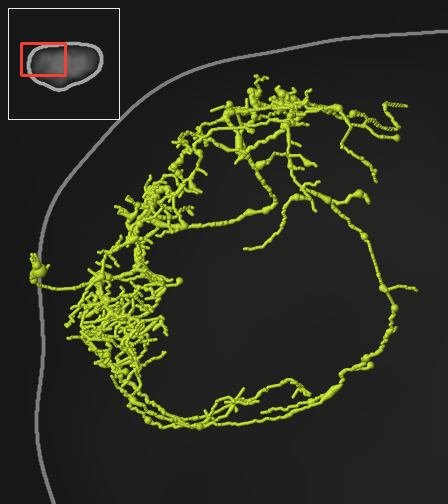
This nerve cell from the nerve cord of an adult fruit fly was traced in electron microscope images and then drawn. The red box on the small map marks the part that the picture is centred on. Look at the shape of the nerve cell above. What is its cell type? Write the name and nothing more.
INXXX350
